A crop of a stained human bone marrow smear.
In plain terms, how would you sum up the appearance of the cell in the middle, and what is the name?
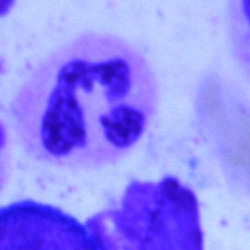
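This cell has a round, smooth outline. Its nucleus is divided into several lobes, and the chromatin is dark purple and coarsely clumped. No nucleoli are visible in the nucleus. It is a segmented neutrophil.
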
